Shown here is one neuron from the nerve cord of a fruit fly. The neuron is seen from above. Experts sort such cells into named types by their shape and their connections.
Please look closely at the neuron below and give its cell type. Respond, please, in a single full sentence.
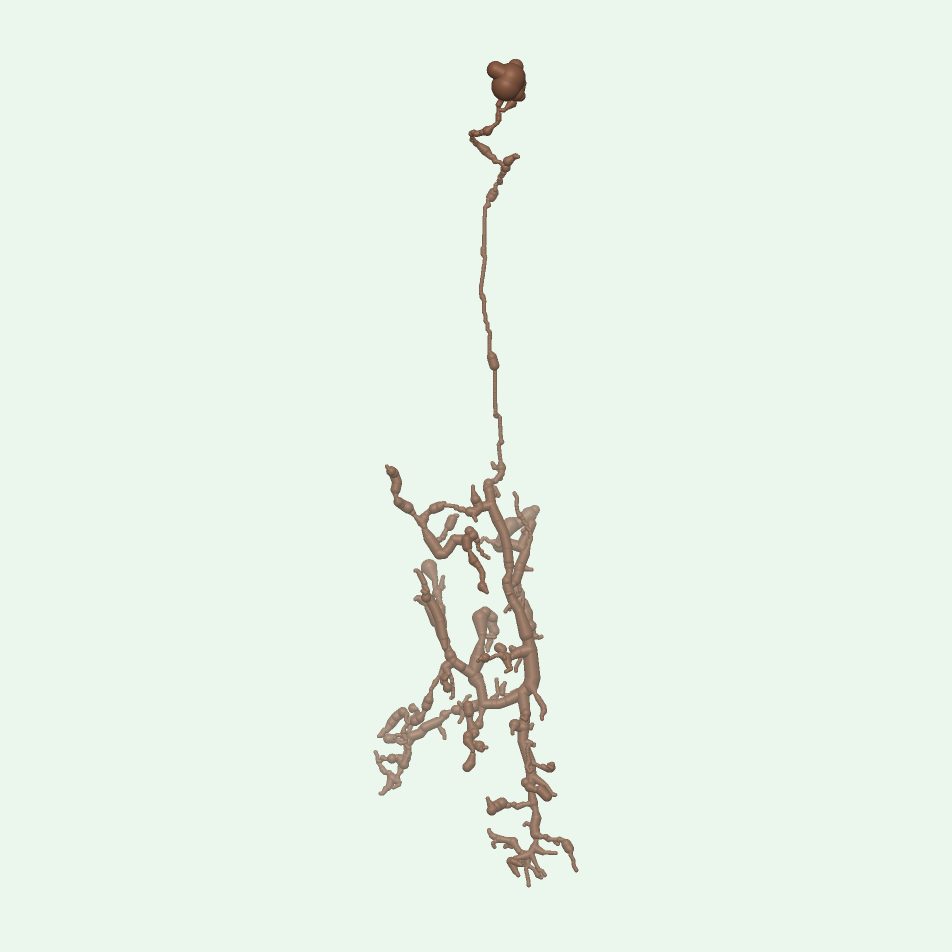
The neuron here is of the cell type IN09A017.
